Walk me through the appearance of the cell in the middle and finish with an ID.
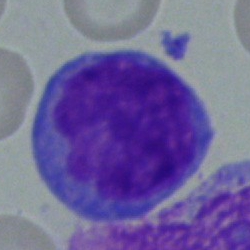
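A round, smooth outline encloses this cell. Its large nucleus fills most of the cell, and the cytoplasm stains blue, with no visible granules. The cell is a blast.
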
